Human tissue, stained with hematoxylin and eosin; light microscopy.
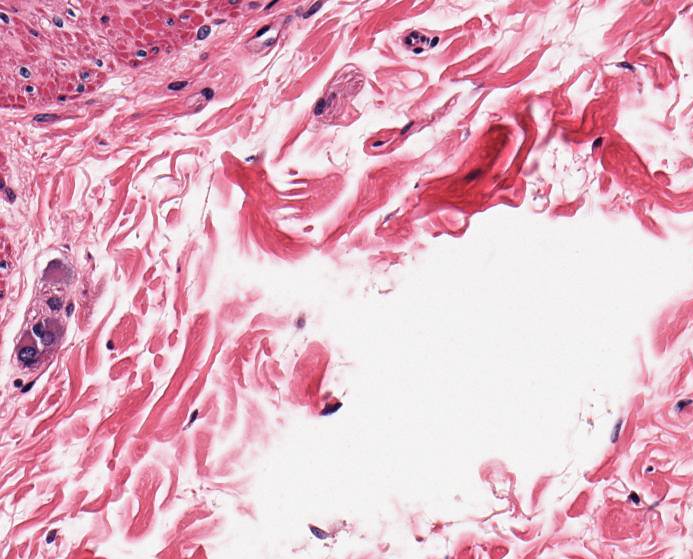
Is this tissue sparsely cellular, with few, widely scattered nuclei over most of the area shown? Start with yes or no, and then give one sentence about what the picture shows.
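Yes. Nuclei within the collagen bundles are few and scattered.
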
